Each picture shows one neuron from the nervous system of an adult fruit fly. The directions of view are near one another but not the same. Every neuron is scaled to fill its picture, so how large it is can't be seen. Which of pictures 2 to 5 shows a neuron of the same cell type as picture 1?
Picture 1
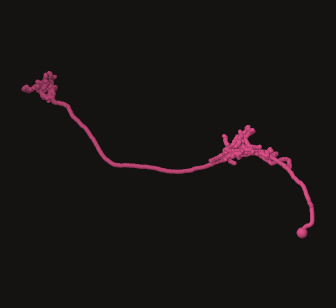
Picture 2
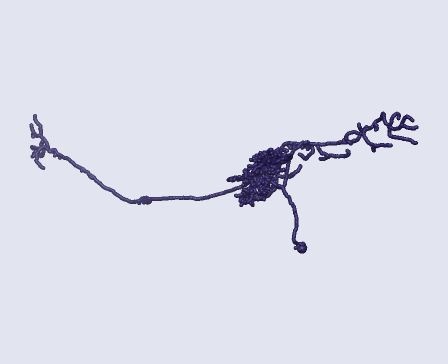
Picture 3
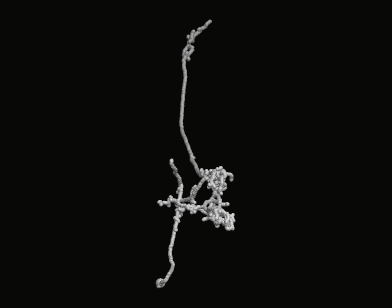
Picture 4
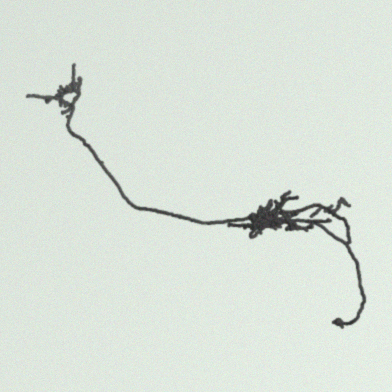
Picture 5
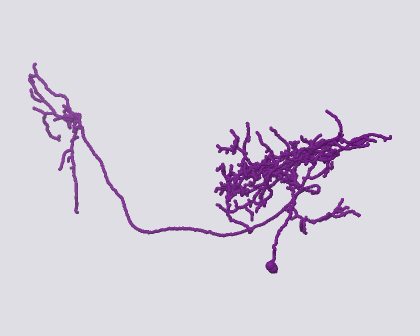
Picture 4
